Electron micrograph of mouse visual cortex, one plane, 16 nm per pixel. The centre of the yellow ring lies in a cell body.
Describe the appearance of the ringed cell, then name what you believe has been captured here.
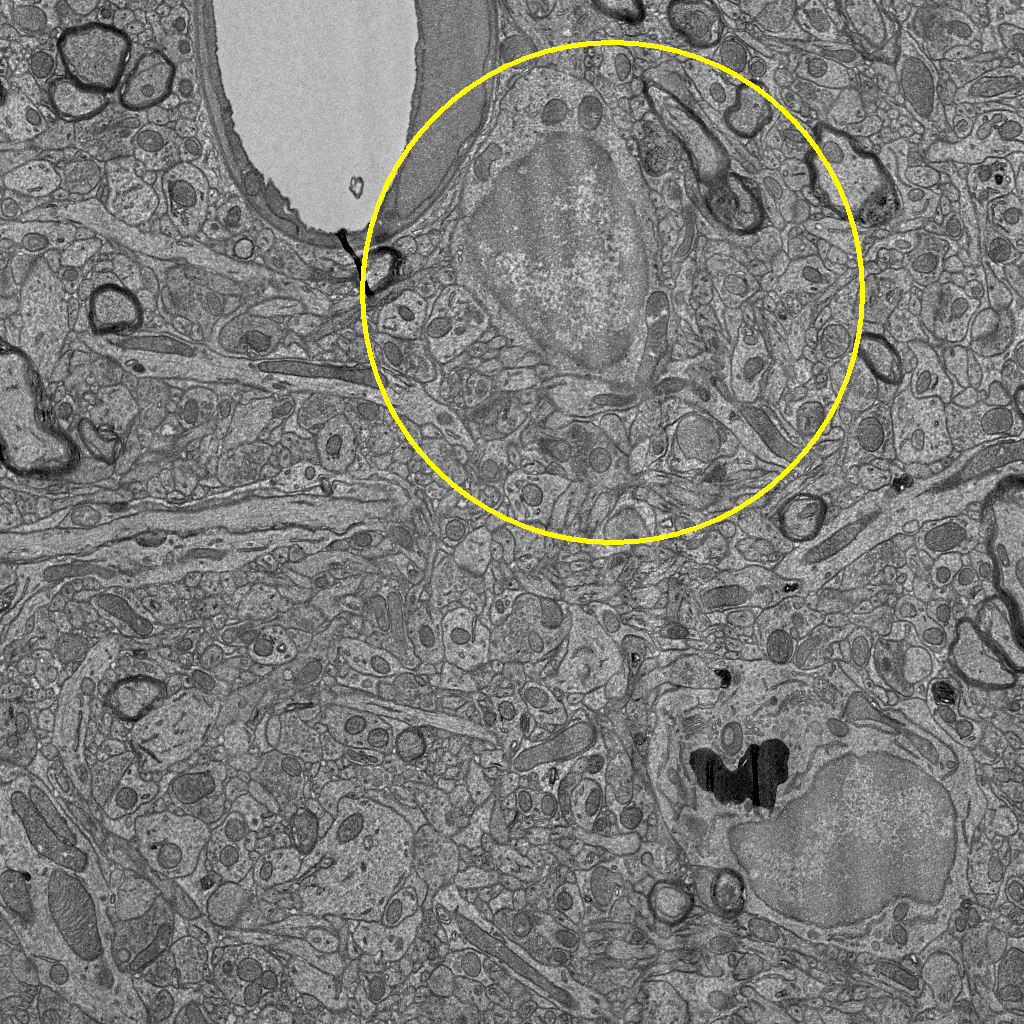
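The nucleus forms an elongated oval with its long axis running roughly top to bottom. Its outline is smooth and lacks deep folds or indentations. Chromatin is finely granular and patchy, with no large dark clumps. A pair of mitochondria lies in the cytoplasm just above the upper end of the nucleus. The cell is an oligodendrocyte.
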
